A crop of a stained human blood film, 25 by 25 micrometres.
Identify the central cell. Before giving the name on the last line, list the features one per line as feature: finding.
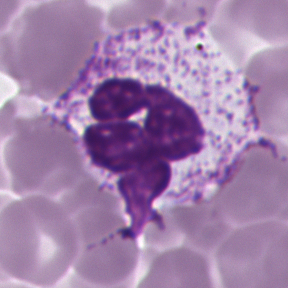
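Granules: small, dark purple, throughout cytoplasm
Spacing: granules apart, much pale cytoplasm between
Chromatin: dense dark purple, few small paler spots
Extension: bottom of cell, tapering to a point, pointing down
ID: segmented neutrophil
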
